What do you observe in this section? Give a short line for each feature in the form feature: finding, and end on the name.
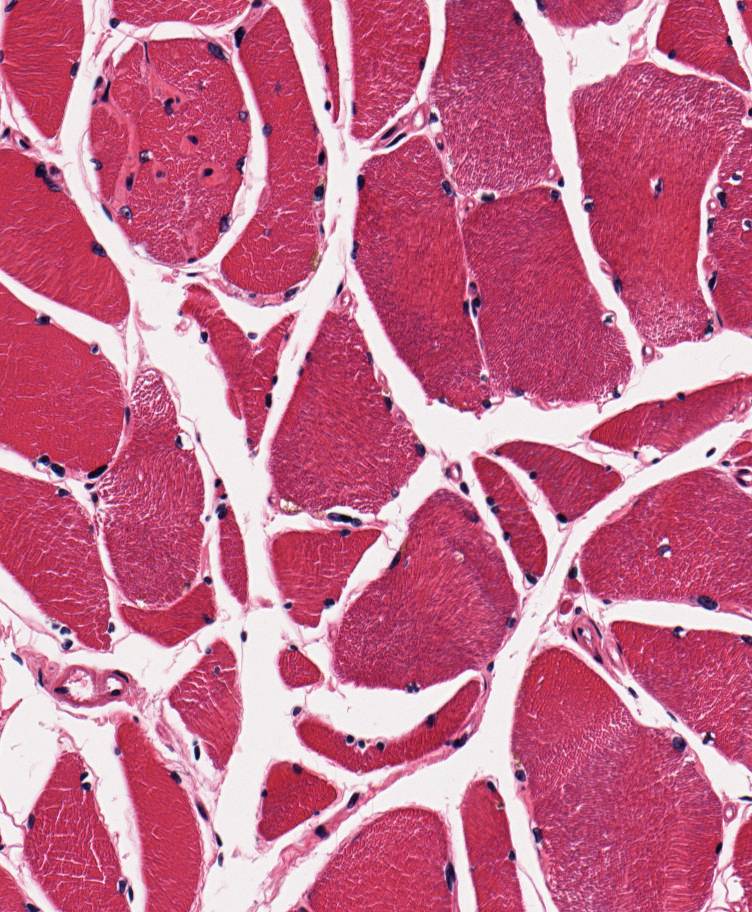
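Nuclei: mostly at the fibre edges, just under the surface
Cytoplasm: deep red, finely speckled
Fibre size: clearly varied, small angular profiles among much larger ones
Vessels: small, between fibres, one near the left edge in the lower half
Tissue: skeletal muscle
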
